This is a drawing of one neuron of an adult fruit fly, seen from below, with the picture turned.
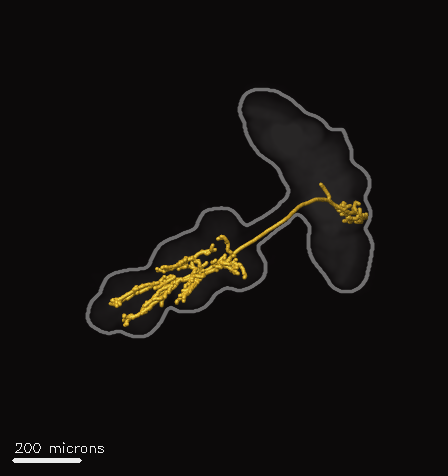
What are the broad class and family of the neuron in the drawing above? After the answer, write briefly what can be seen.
It is an ascending neuron. Its family is hemilineage 17B. It reaches both the brain and the nerve cord, passing through the neck. From left to right in the picture it spans about 800 microns.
